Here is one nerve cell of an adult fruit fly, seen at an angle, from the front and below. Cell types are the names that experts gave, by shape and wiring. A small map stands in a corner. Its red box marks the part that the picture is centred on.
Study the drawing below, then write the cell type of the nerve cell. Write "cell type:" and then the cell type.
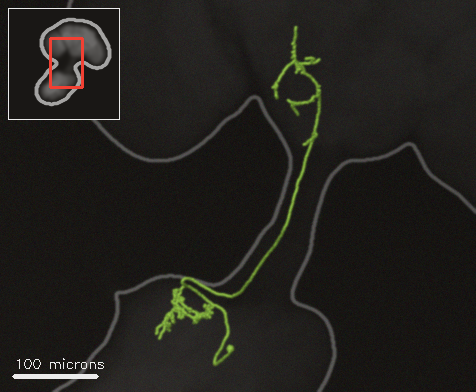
cell type: AN02A025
